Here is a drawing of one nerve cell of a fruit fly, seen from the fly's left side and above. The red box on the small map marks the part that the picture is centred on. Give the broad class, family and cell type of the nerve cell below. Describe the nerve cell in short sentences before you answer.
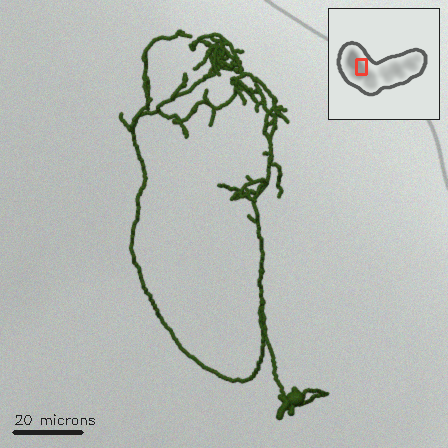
By the scale bar it is about 110 microns tall in this view. Dozens of branch ends can be seen. Its broad class is central-brain intrinsic neuron. The family is hemilineage SLPal1. It is of cell type CB1392.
